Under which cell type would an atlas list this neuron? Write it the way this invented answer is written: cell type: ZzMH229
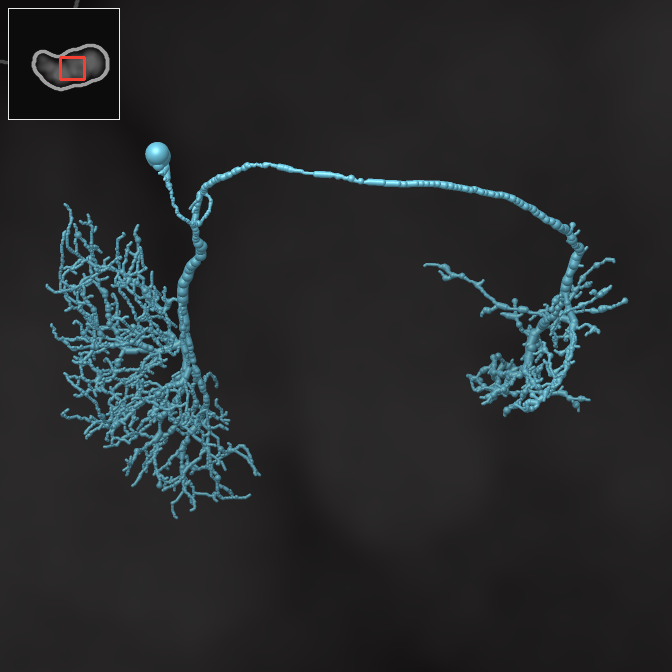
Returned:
cell type: LT51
